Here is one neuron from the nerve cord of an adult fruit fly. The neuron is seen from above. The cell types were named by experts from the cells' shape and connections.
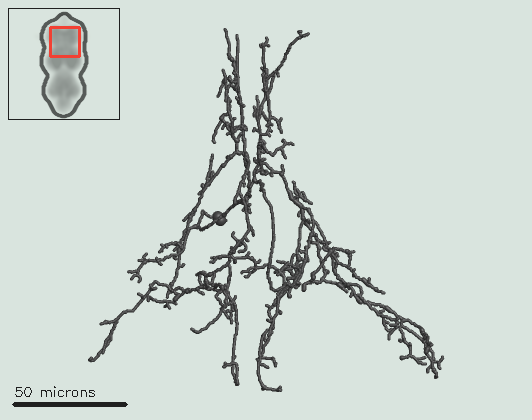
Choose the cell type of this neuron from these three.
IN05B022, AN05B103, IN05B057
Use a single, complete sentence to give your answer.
The type assigned to this neuron is IN05B057.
